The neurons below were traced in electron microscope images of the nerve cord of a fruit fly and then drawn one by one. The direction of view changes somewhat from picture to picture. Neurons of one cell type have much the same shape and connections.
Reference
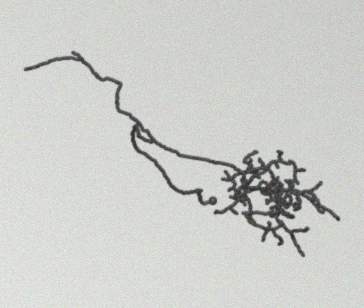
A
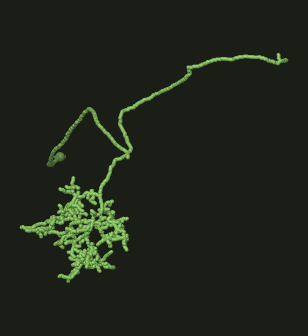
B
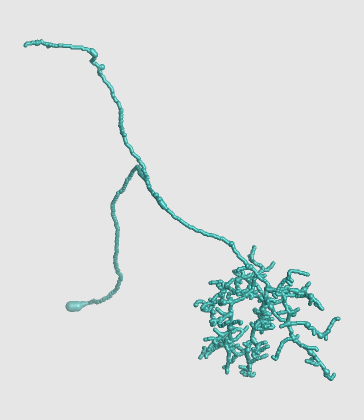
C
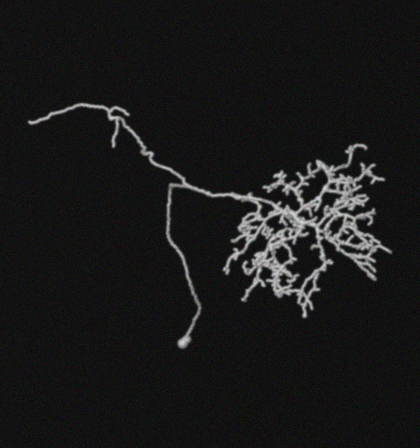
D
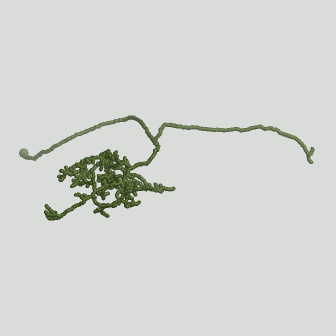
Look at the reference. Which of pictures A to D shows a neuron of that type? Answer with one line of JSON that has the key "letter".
{"letter": "B"}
